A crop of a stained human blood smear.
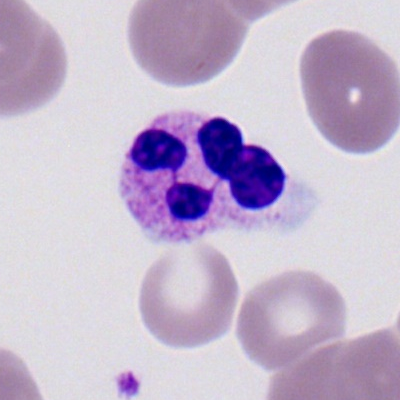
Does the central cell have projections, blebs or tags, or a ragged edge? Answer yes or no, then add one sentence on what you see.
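Yes. The outline is roughly round, with a faint pale extension on the right side.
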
